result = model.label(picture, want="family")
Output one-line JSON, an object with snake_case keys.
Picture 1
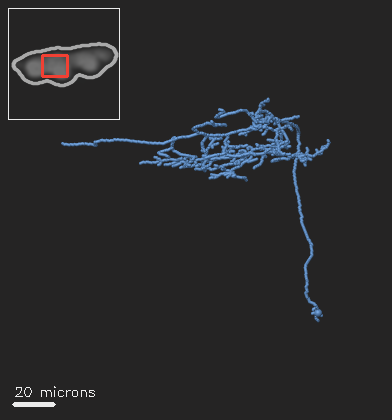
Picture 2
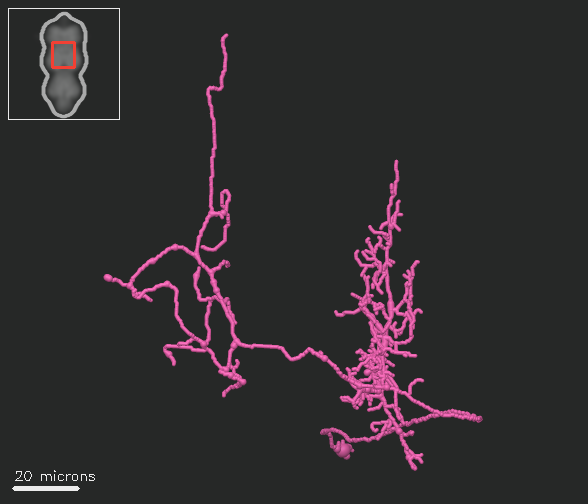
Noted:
{"family": "hemilineage 06A"}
